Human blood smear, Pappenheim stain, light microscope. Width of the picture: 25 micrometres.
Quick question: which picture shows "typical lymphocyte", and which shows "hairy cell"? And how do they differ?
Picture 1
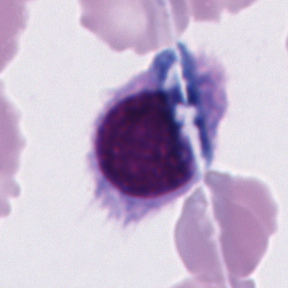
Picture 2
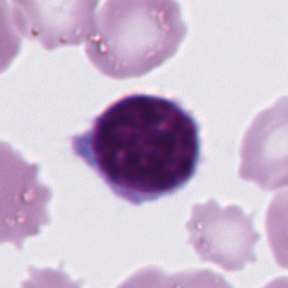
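Picture 1 shows the hairy cell; picture 2 shows the typical lymphocyte. The hairy cell measures about 16 by 11 micrometres, the typical lymphocyte about 11 by 10 micrometres. The hairy cell has an irregular rather than smoothly round outline, with fine hair-like projections fringing the cytoplasm along the lower left edge. In the typical lymphocyte the pale blue cytoplasm is only a thin rim, widest at the left and lower left of the nucleus, and on the right the nucleus reaches almost to the cell edge. That nucleus is round, about 9 micrometres across, and fills about 80% of the cell's area.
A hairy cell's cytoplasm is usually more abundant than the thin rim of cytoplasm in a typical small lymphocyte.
In both cells the chromatin is dark purple and dense; in picture 2 it lies in coarse clumps, and in picture 1 no nucleolus can be seen.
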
